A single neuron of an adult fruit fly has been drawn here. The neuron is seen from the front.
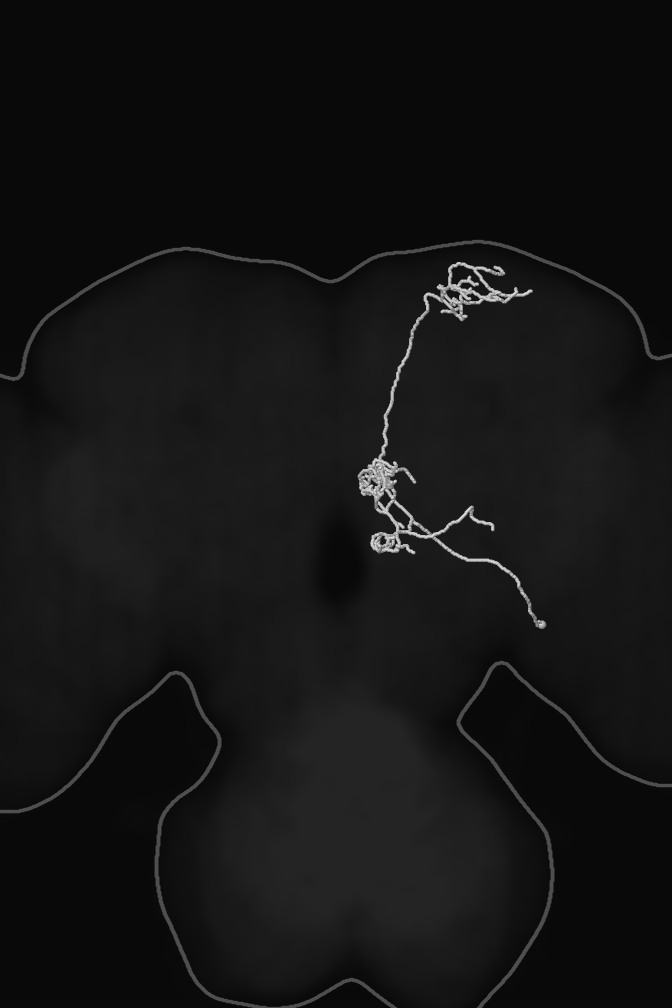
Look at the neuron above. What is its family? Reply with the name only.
hemilineage ALlv1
